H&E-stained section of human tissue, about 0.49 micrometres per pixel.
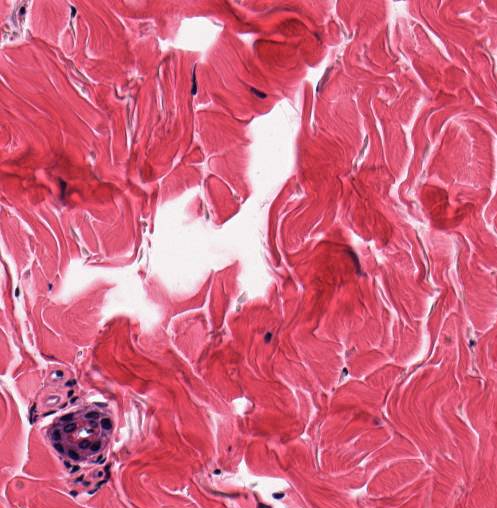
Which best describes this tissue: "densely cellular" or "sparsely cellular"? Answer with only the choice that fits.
Sparsely cellular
